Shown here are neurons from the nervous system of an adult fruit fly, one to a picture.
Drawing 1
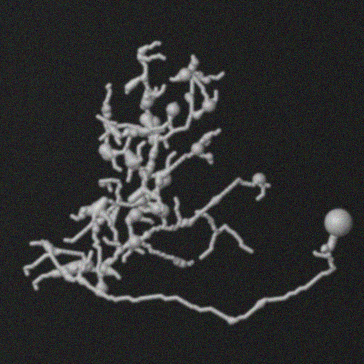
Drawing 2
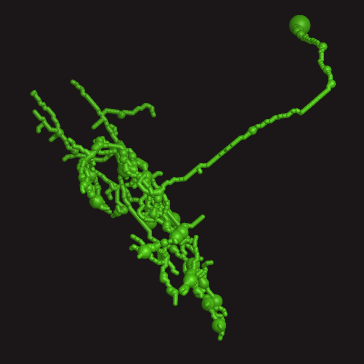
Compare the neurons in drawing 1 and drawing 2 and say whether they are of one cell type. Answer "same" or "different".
different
